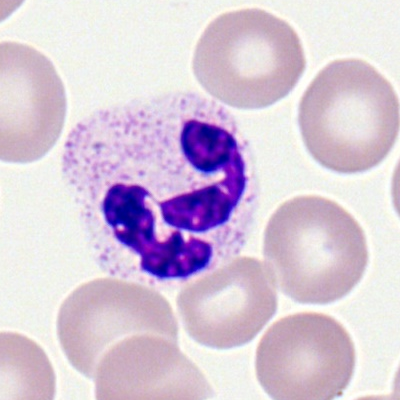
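Segmented neutrophil, the central cell in a stained human blood smear: I can see no nucleoli in the nucleus. The cytoplasm is plentiful and pale pink, with fine small lilac granules scattered throughout it, and I find no vacuoles anywhere in it.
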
